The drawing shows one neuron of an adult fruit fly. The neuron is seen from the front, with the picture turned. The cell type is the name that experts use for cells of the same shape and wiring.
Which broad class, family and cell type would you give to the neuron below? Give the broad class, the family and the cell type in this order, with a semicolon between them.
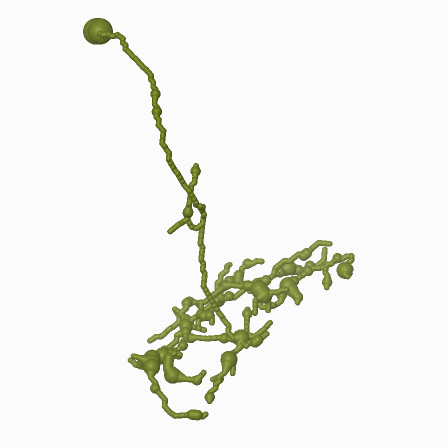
optic-lobe intrinsic neuron; Cm; Cm1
